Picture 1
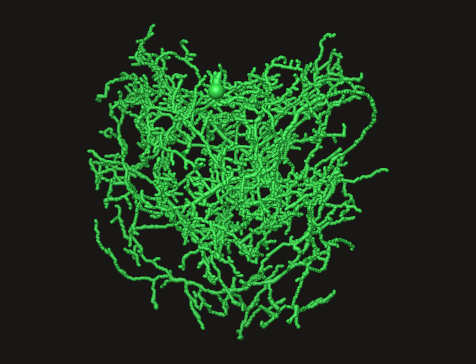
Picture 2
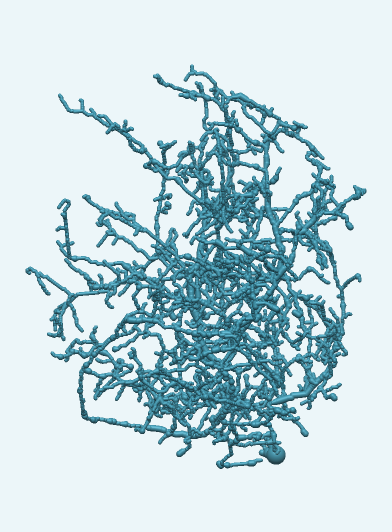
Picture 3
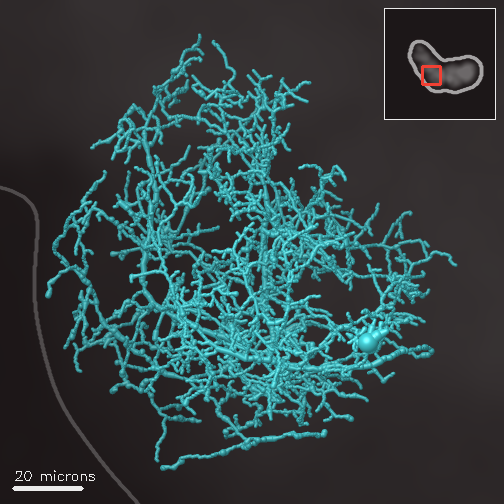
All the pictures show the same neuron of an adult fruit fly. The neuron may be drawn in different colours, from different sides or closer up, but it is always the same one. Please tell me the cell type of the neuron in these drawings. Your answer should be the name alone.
IN09A006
